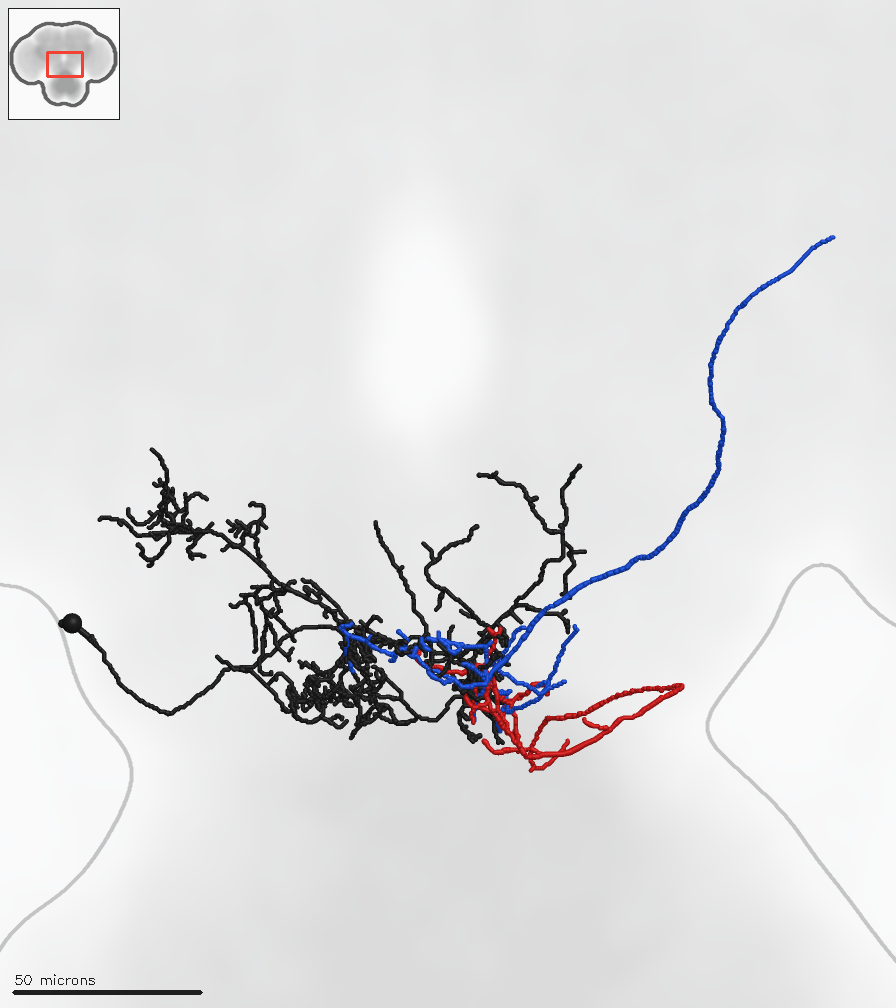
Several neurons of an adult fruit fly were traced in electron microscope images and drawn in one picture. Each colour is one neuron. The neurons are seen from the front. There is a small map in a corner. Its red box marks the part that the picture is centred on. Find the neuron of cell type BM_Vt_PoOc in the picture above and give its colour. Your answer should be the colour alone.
red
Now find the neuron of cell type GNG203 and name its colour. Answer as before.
black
